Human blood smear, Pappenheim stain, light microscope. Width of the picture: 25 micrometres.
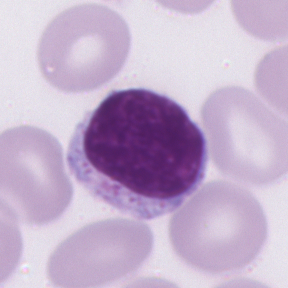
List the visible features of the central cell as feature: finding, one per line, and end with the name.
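Outline: round and smooth, no surface projections that I can see
Nucleus: round to slightly oval, neither indented nor lobed
Nucleoli: none I can make out
Granules: small, reddish-purple, scattered through the cytoplasm
Name: large granular lymphocyte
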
